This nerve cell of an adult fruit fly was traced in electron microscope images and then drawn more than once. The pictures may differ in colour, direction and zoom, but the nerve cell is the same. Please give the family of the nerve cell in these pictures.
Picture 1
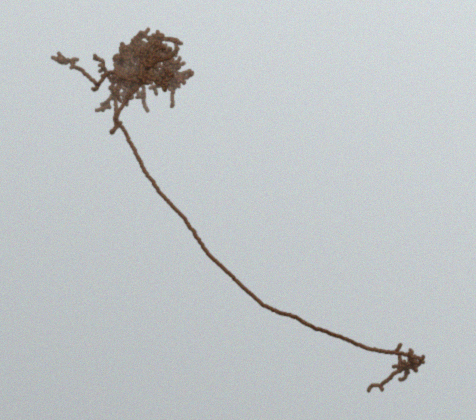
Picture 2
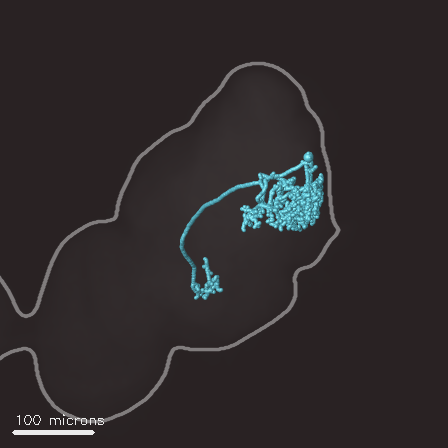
hemilineage VLPl&d1_lateral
